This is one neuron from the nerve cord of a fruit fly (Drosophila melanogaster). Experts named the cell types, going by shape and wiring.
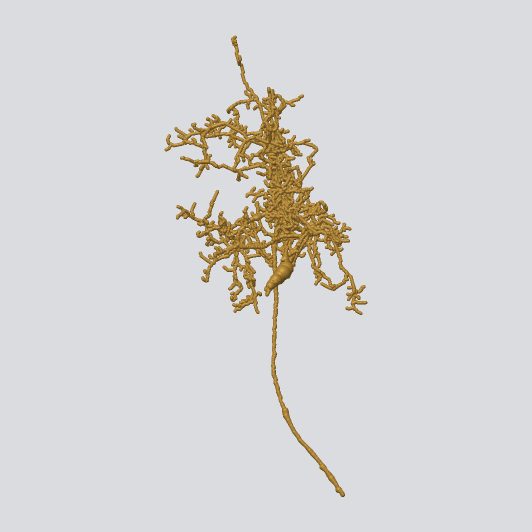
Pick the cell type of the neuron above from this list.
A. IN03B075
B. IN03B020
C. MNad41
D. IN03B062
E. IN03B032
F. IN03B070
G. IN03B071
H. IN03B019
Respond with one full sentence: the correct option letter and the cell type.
From the options, C supplies the neuron's cell type, MNad41.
